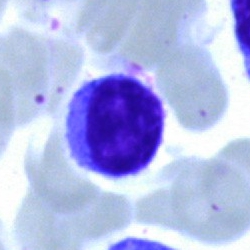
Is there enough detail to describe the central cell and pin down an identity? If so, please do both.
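Round, smooth outline. Chromatin dense, deep purple-blue. Cytoplasm a very thin, paler blue rim, mainly on the left; no granules. Lymphocyte.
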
